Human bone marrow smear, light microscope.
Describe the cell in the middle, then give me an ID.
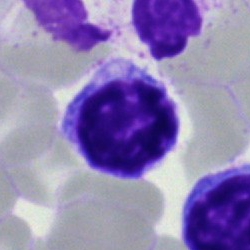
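Start with the outline: the cell is roughly round, and its border is smooth. Now look inside, and you will see that the nucleus fills most of the cell. Its chromatin is dark purple and densely clumped. The cytoplasm makes only a thin rim, and that rim is widest at the upper left. So this cell is a lymphocyte.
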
